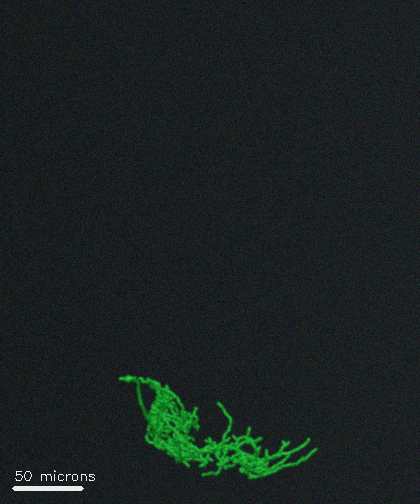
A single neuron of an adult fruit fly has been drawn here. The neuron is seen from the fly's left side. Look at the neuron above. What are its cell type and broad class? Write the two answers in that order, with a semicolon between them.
GNG188; central-brain intrinsic neuron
